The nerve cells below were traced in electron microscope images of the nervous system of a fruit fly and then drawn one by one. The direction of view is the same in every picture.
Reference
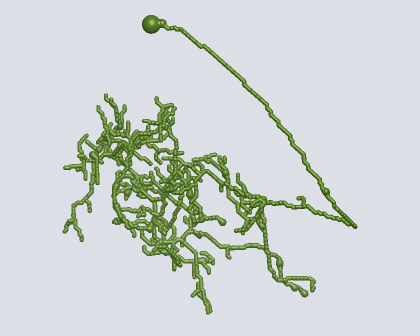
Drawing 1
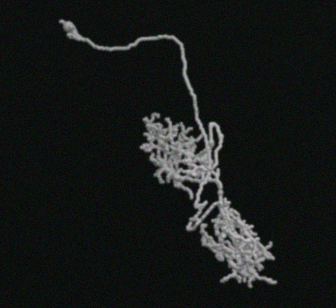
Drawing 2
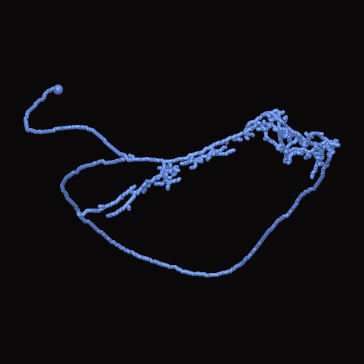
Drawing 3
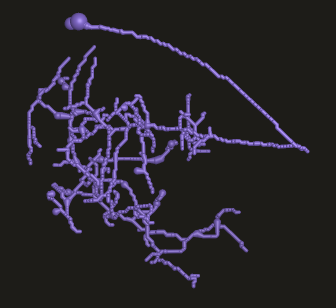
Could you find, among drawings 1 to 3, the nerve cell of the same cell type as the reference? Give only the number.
3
